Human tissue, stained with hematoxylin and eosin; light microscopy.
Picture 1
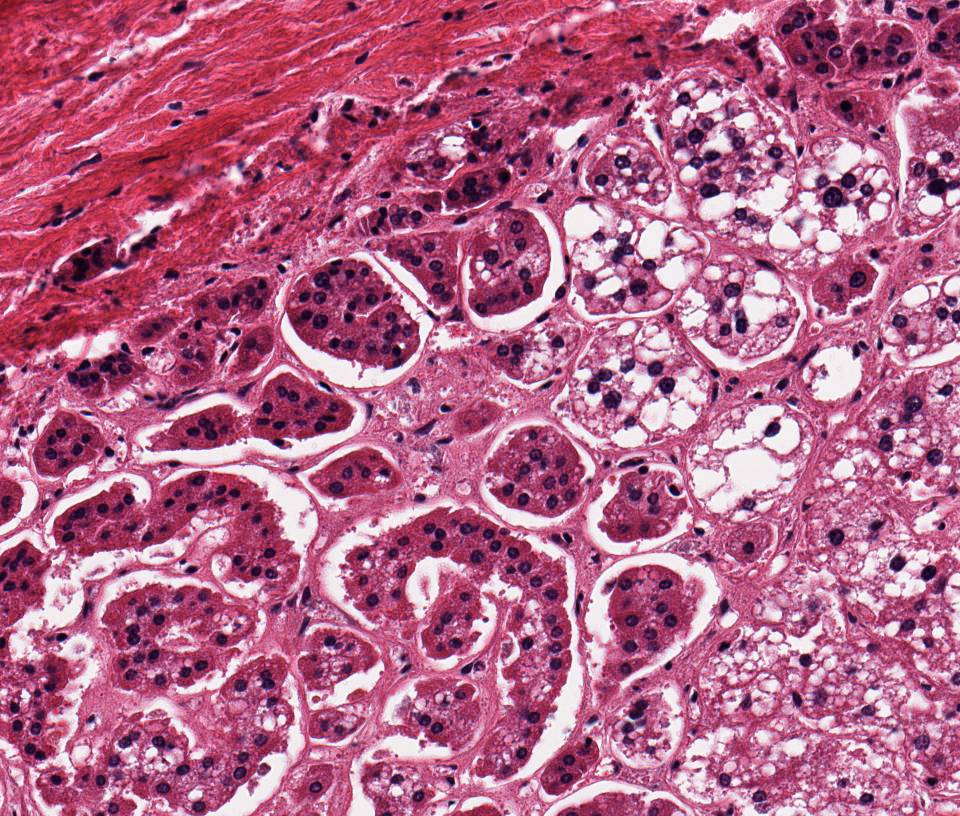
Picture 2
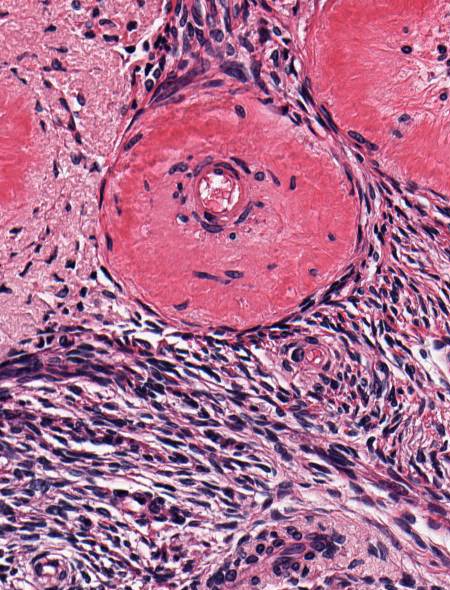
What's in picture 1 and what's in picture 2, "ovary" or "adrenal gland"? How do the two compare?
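Adrenal gland in picture 1; ovary in picture 2. In picture 1, below the upper-left band, cells with small, round, dark nuclei, mostly one each, pack closely into rounded nests and curved cords. Their cytoplasm is dense pink mainly left and lower centre, pale and filled with many clear round vacuoles mainly on the right. Picture 2 has nodules of sparsely cellular pink matrix with few scattered elongated nuclei; the complete one, upper middle, has a small open vessel at its centre and a concentric rim of flattened spindle cells, the others cut off at the top-left and top-right edges.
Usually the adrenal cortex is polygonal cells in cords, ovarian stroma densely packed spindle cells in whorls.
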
